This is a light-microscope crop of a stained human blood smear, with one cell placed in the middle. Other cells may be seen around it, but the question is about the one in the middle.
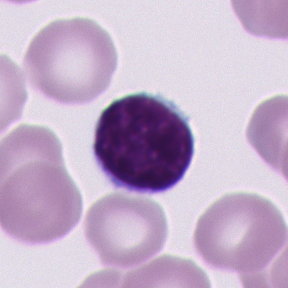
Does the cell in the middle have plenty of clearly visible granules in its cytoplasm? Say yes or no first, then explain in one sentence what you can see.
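No. No granules are seen in the cytoplasm.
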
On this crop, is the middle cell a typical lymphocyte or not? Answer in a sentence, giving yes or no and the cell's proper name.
Yes, in the middle of the crop is a typical lymphocyte.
